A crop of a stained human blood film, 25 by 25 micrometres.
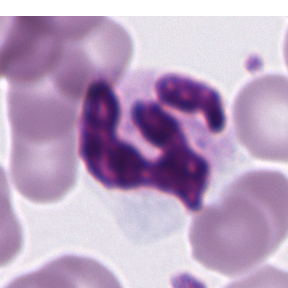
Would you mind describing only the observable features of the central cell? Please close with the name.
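The central cell has a roughly round outline that shows only faintly against the background. Its cytoplasm holds nothing but fine, faint lilac granules, and a clear band of it, without nucleus, runs along the lower part of the cell. No nucleoli are visible in the nucleus. This is a segmented neutrophil.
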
